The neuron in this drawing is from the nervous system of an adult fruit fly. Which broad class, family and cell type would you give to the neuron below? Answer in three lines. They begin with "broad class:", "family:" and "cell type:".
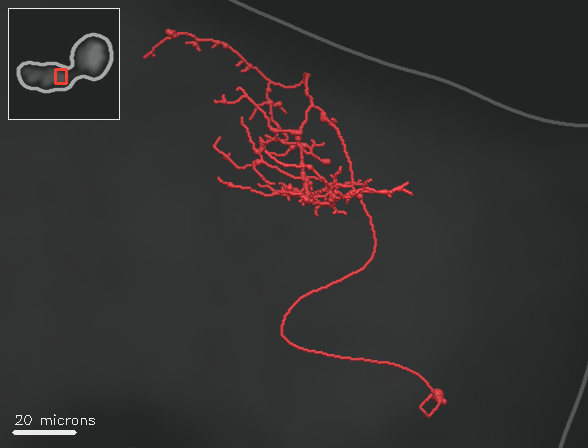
broad class: nerve-cord intrinsic neuron
family: hemilineage 02A
cell type: IN02A056_a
